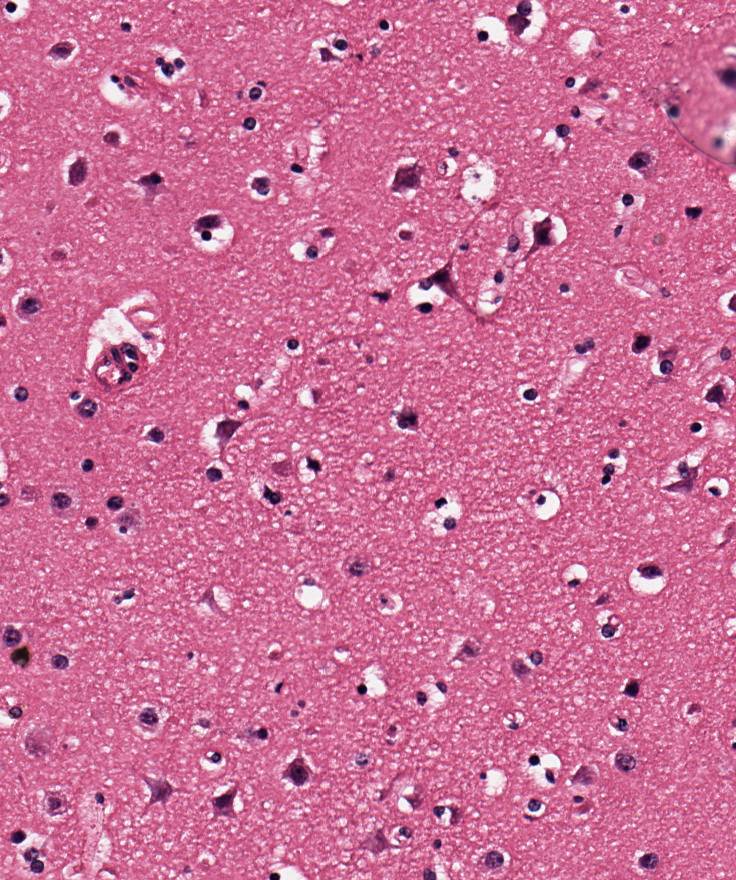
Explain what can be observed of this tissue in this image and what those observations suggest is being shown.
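The field consists entirely of a uniform pink, finely fibrillary matrix, without epithelium or glandular units. Numerous small, round, dark nuclei are scattered singly and evenly throughout. Many of these sit within clear perinuclear halos. Among them lie a few larger cells with angular, triangular outlines and dark-staining bodies. The tissue is cerebral cortex.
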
